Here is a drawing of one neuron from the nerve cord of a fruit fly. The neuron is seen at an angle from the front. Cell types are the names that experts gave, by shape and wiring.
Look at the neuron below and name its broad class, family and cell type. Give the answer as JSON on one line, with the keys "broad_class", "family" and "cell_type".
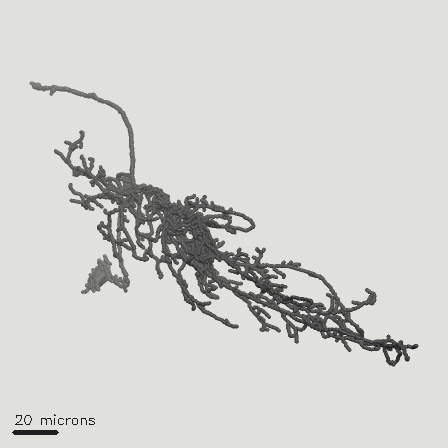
{"broad_class": "motor neuron of the nerve cord", "family": "hemilineage 16B", "cell_type": "MNhm03"}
